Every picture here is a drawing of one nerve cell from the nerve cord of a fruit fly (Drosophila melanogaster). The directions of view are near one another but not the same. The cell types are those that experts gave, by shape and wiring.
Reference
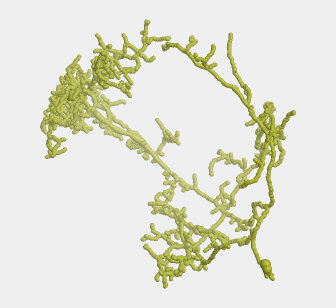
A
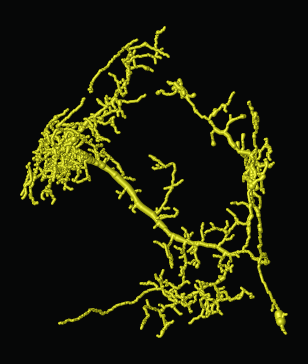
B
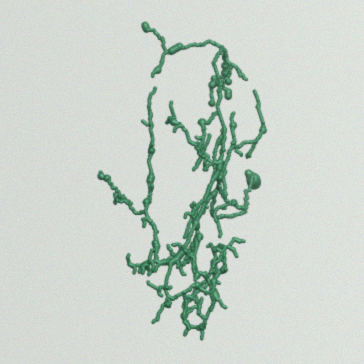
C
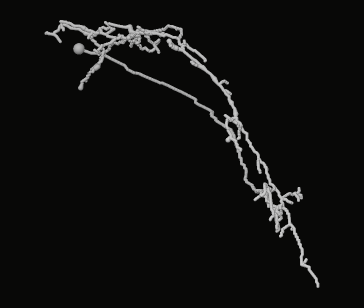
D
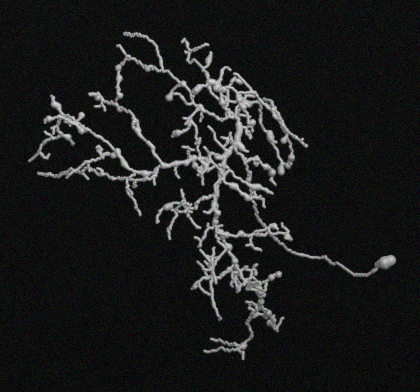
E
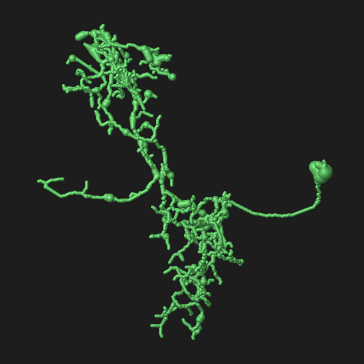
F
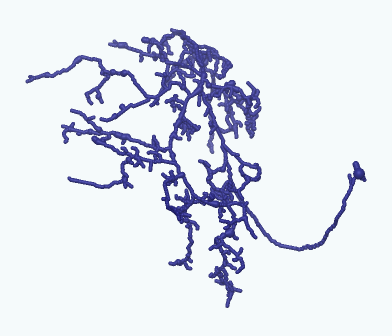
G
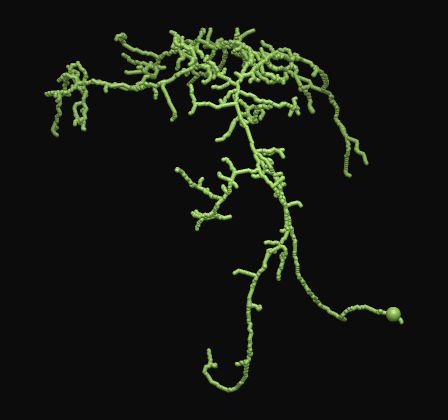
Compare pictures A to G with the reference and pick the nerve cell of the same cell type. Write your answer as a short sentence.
Picture A is of the same cell type.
